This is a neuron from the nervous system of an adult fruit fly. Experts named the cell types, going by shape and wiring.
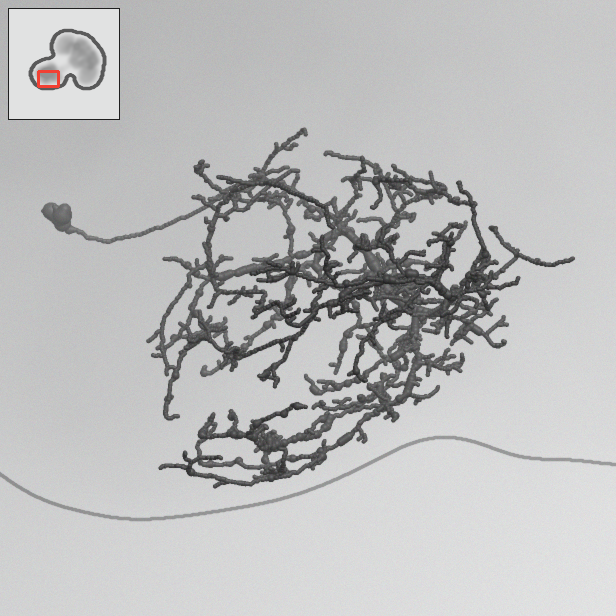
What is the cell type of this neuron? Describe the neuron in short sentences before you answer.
More than a hundred branch ends can be seen. In this view it is wider than it is tall. This is a nerve-cord intrinsic neuron. It is of cell type IN03A017.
